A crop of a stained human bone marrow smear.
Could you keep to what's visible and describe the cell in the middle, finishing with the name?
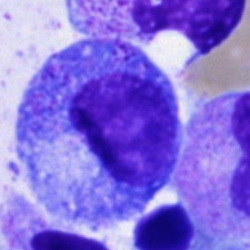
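There's plenty of blue cytoplasm here, scattered with fine pinkish-purple granules. Just below the nucleus the cytoplasm turns paler. The chromatin is dark purple with some lighter patches. It's a promyelocyte.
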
